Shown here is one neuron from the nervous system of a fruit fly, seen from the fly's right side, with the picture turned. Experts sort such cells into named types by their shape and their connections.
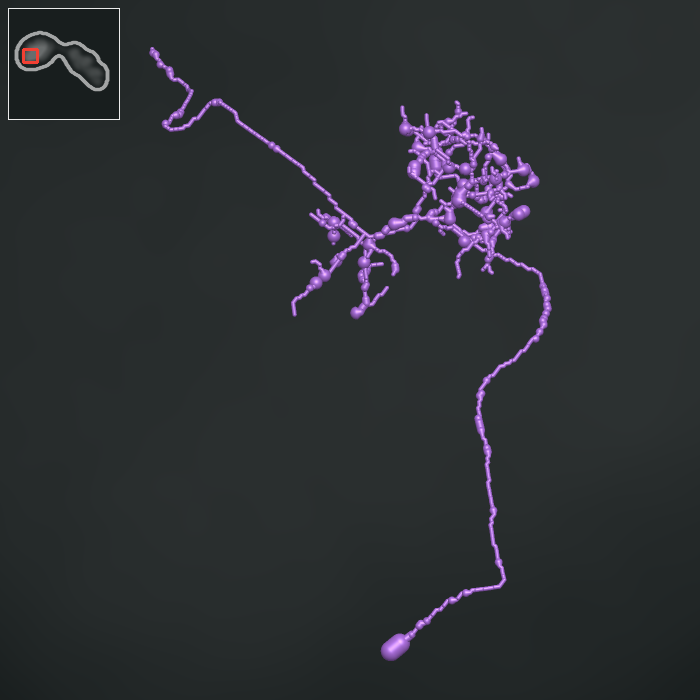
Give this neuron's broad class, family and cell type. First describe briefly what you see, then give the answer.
The cell body can be seen at the bottom of the picture. Dozens of branch ends can be seen. This is a central-brain intrinsic neuron. Its family is called class CX. It is of cell type FC3_b.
